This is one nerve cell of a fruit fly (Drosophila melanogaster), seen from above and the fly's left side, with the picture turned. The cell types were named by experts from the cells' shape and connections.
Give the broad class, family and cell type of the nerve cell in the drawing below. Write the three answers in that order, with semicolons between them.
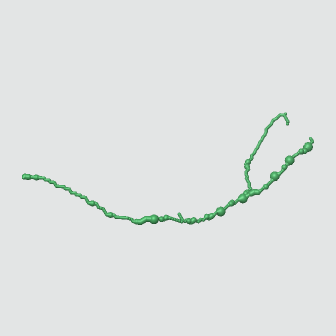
sensory neuron entering the nerve cord; class mechanosensory tactile; SNta39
